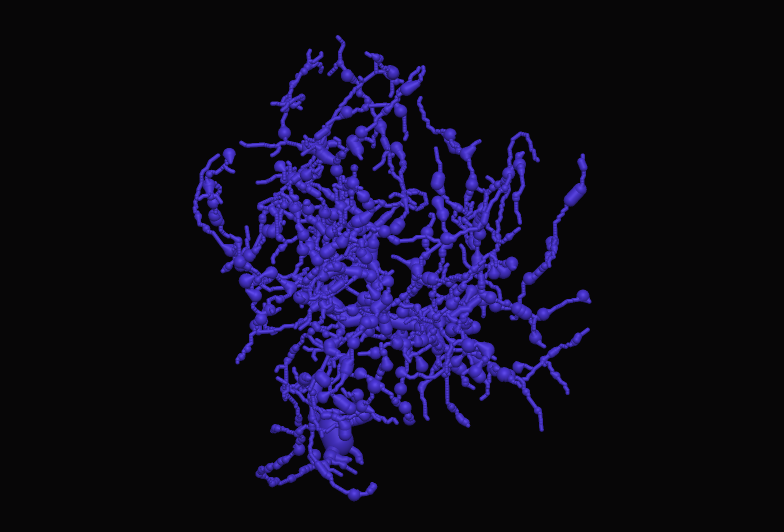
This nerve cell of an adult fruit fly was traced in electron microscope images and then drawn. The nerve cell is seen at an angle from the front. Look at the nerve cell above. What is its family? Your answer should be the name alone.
hemilineage 04B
